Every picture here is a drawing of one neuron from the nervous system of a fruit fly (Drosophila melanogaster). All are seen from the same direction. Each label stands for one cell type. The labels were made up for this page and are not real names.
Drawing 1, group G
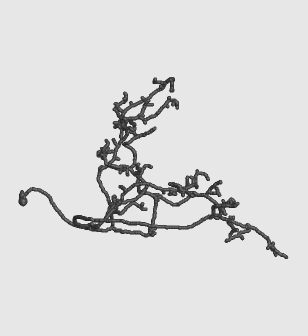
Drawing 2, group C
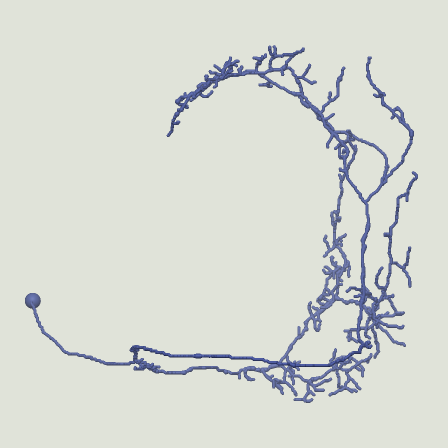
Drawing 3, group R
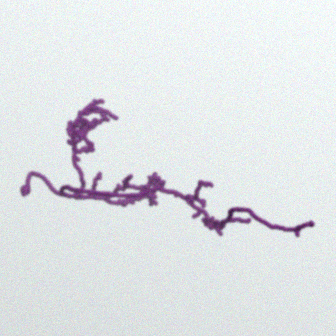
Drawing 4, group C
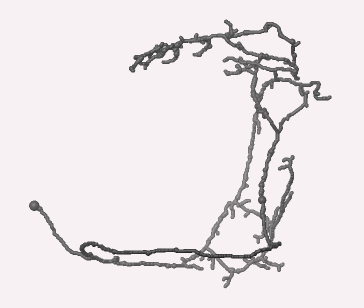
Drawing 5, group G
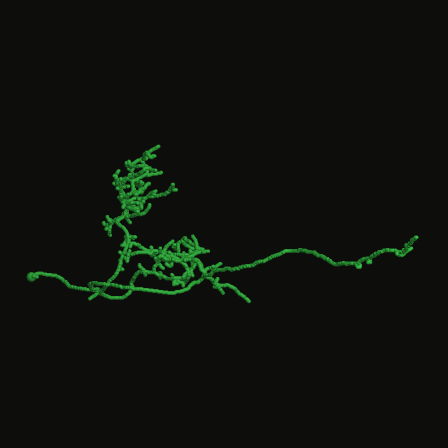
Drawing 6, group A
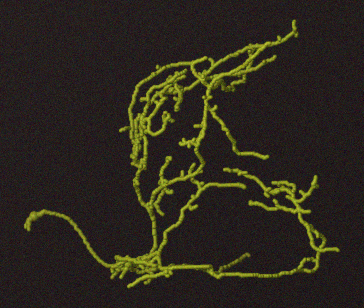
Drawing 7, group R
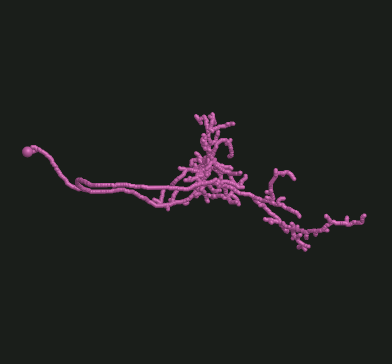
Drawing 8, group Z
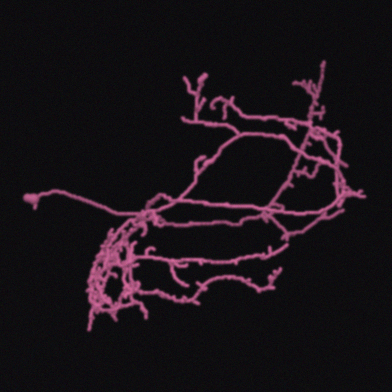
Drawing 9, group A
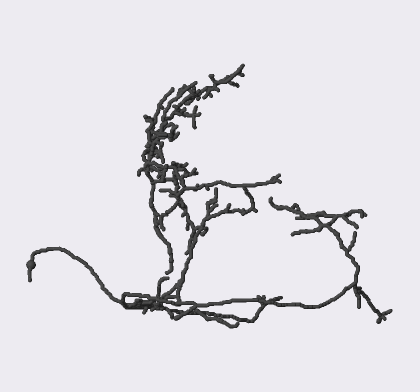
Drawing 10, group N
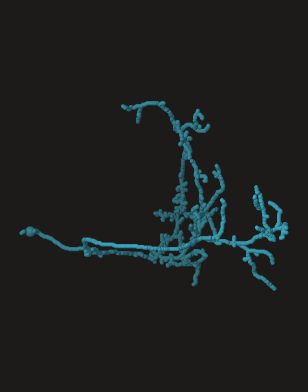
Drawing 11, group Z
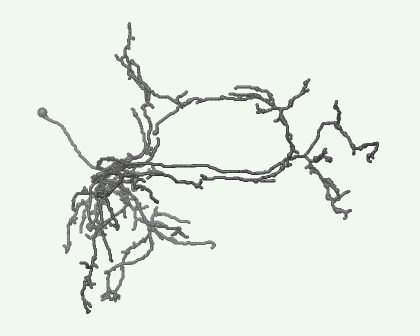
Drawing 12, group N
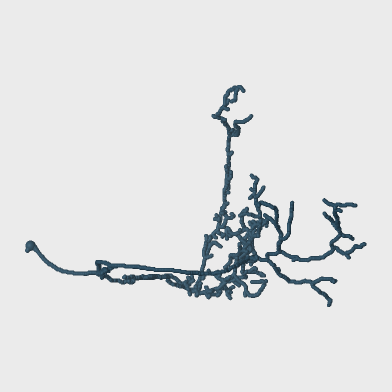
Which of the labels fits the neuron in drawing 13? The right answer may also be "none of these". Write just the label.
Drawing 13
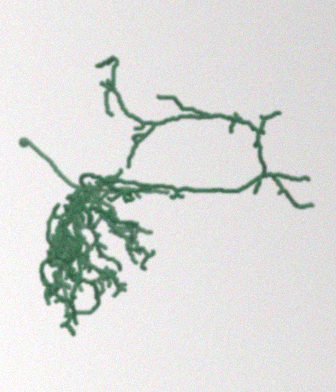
group Z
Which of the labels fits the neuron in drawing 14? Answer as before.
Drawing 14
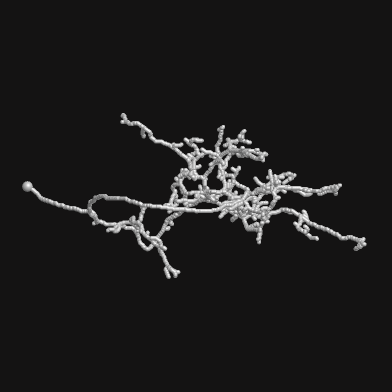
none of these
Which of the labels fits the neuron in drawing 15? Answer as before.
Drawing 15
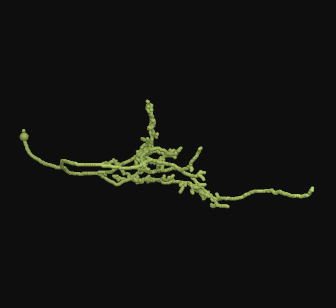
group R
